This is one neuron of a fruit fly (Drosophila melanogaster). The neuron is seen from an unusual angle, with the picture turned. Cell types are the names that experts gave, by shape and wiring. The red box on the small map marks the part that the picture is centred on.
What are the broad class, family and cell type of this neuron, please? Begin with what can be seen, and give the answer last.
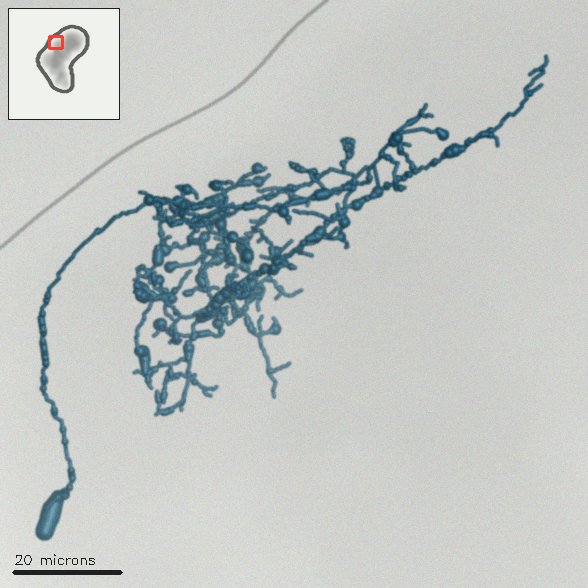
Its cell body lies at the lower left of the picture. By the scale bar it is about 95 microns wide in this view. Dozens of branch ends can be seen. This is a central-brain intrinsic neuron. Its family is hemilineage MD_SA1. It is of cell type GNG621.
